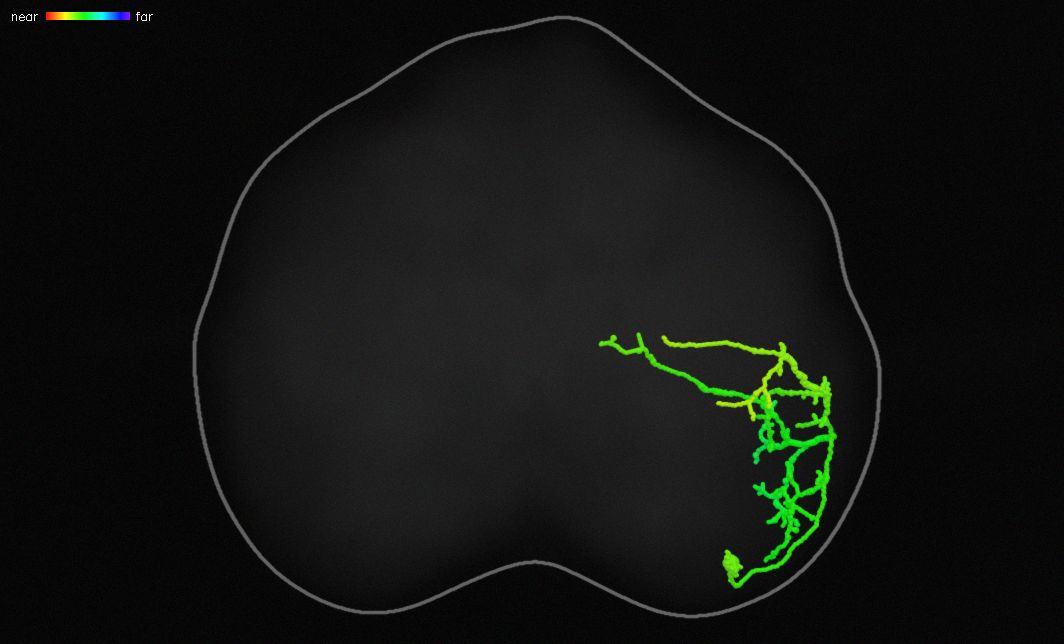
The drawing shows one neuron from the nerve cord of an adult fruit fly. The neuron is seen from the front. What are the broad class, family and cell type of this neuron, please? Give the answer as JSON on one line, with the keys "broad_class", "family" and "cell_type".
{"broad_class": "nerve-cord intrinsic neuron", "family": "hemilineage 13A", "cell_type": "IN13A022"}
